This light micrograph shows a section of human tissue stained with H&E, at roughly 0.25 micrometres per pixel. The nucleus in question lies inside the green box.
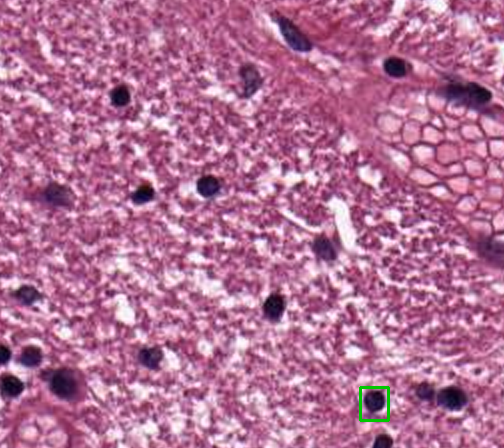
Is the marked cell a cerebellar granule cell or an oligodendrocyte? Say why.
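This is an oligodendrocyte. The nucleus is round with a smooth, sharp outline and is stained evenly and intensely dark, with no visible internal detail. It sits in the pink, finely mottled background tissue as part of a small loose group of round dark nuclei, not along any vessel or fibre bundle.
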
